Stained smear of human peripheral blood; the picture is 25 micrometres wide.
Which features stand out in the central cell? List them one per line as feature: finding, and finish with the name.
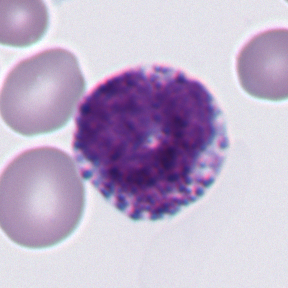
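Size: about 13 micrometres across
Nucleus: dark purple, filling most of the upper and central part
Granules: lying over the nucleus, blurring its outline
Cytoplasm: pale, showing between granules mainly along the lower edge
Centre: a small pale clear spot
Name: basophil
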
